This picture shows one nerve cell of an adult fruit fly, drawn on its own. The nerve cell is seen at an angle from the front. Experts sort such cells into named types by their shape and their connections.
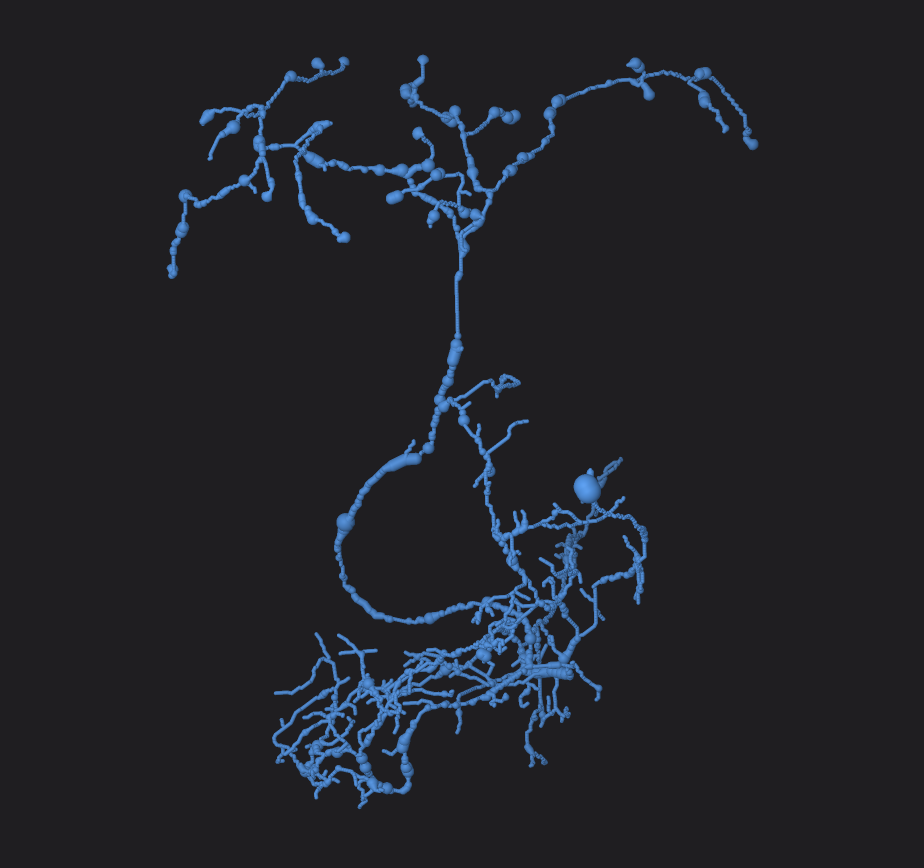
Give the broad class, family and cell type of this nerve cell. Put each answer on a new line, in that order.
nerve-cord intrinsic neuron
hemilineage 17A
IN17A084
